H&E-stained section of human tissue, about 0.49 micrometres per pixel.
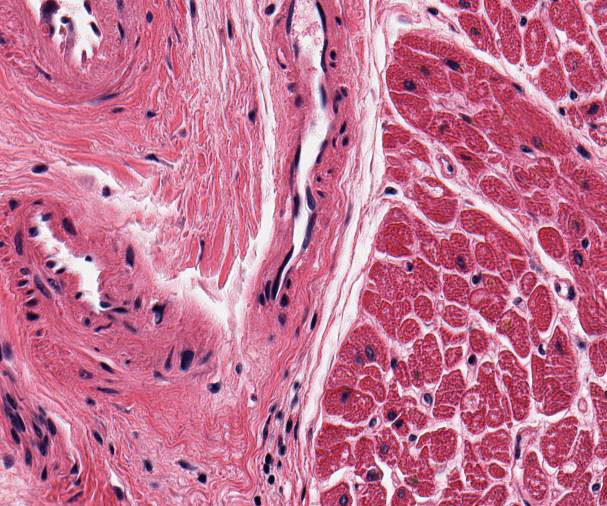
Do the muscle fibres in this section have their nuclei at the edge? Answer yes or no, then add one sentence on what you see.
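No. Where a nucleus is seen in a muscle fibre profile it lies centrally within deep red cytoplasm.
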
